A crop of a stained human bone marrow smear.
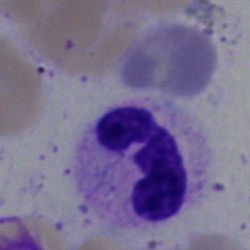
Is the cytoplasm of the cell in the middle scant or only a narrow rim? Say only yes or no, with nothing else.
No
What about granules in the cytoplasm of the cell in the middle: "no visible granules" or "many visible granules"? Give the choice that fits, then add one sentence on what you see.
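Many visible granules. Fine pinkish-purple granules are scattered through the cytoplasm.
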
